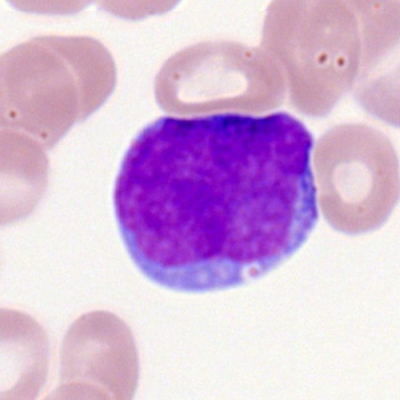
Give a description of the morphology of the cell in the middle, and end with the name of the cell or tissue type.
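Rounded outline, smooth edge. Nucleus fills most of the cell; cytoplasm only a narrow rim, stained blue. One small clear vacuole in the cytoplasm near the lower edge. Myeloblast.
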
